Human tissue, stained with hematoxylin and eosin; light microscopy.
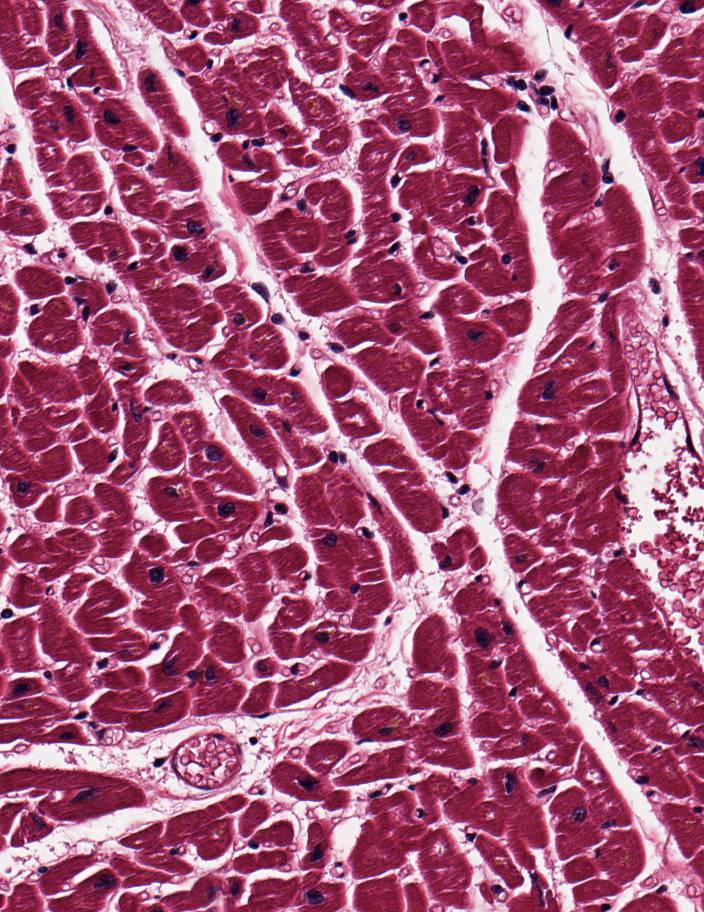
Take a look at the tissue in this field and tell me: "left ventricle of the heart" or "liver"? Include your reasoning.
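Left ventricle of the heart, not liver. Deciding: the field is filled almost entirely by deeply eosinophilic muscle fibres in bundles, cut partly lengthwise, partly across; the fibres branch and join one another rather than lying as separate parallel cylinders.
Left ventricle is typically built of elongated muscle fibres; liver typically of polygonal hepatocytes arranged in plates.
Some fibres hold small yellow-brown granules in the cytoplasm near the nucleus.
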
